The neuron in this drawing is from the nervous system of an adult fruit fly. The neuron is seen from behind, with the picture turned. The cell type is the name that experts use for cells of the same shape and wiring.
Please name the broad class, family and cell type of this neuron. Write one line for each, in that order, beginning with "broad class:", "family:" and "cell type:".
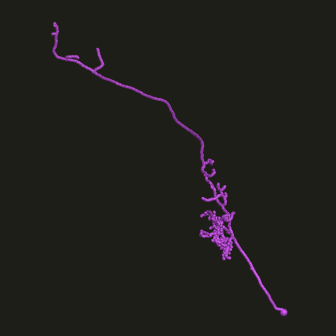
broad class: ascending neuron
family: hemilineage 08B
cell type: AN08B079_b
